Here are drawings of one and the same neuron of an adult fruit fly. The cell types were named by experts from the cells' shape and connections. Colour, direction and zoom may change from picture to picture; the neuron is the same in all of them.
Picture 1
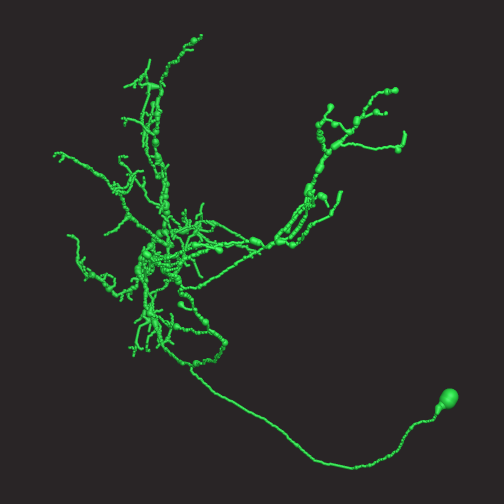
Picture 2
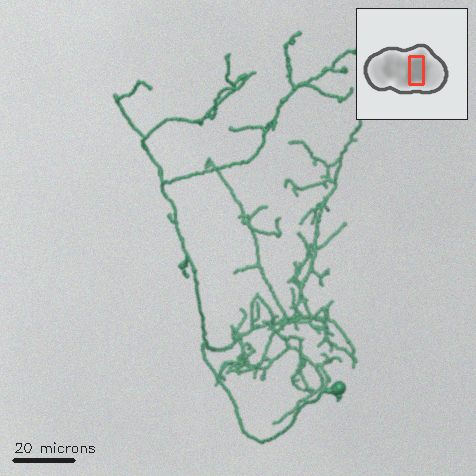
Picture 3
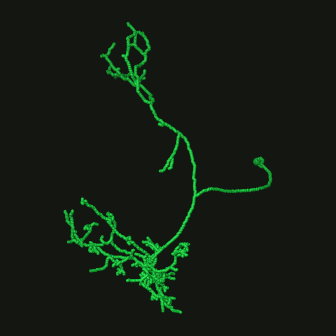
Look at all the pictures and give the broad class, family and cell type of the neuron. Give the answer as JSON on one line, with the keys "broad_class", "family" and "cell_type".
{"broad_class": "central-brain intrinsic neuron", "family": "hemilineage LALa1_posterior", "cell_type": "AOTU034"}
